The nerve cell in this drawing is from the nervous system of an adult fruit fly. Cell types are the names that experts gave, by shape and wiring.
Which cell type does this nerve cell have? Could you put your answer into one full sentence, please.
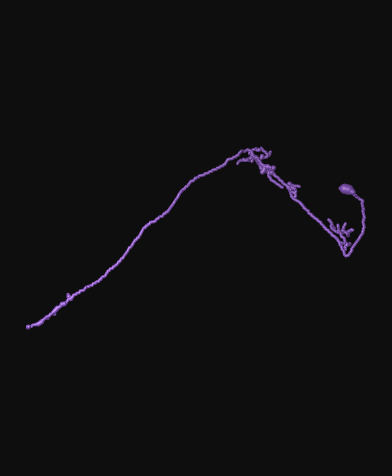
As its cell type, this nerve cell has C3.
